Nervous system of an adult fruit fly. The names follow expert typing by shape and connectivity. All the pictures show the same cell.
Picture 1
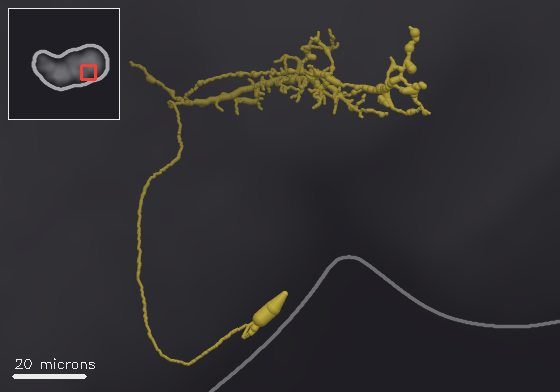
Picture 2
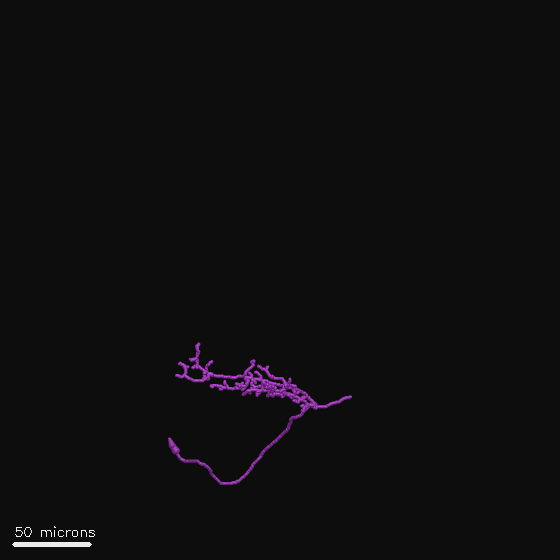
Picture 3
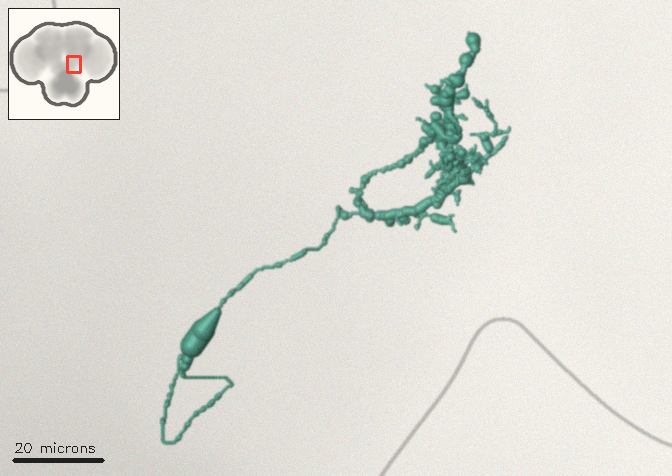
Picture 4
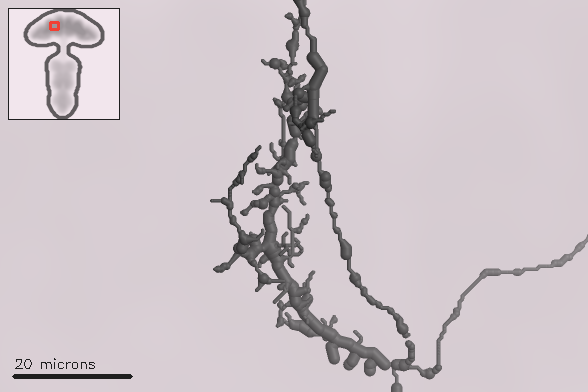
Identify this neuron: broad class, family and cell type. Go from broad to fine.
central-brain intrinsic neuron; hemilineage MD3; AMMC035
